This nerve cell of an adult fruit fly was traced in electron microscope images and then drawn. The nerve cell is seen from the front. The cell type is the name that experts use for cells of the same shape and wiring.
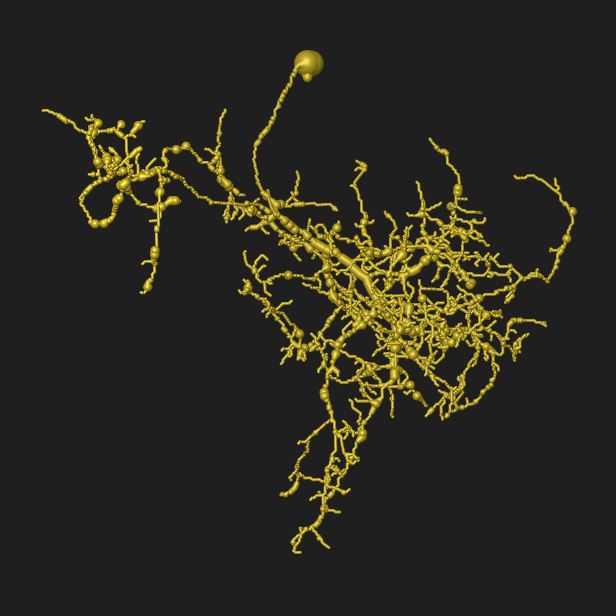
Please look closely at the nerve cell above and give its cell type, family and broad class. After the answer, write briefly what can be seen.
The cell type is CB2549. The family is hemilineage VLPd&p1_posterior. Its broad class is central-brain intrinsic neuron. The picture shows more than a hundred branch ends. In this view it is about as wide as it is tall.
